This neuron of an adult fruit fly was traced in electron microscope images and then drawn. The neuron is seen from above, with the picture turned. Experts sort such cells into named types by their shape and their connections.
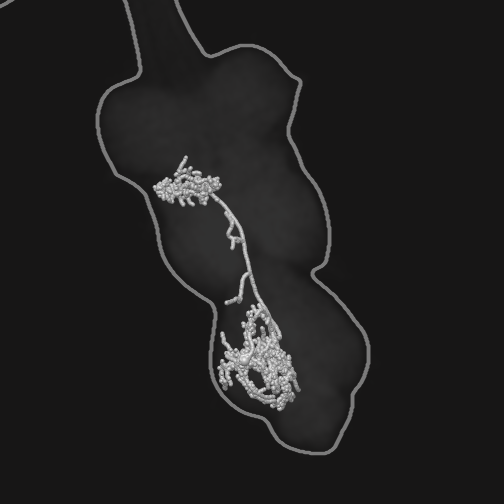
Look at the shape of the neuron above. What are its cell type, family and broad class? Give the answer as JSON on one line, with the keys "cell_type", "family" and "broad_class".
{"cell_type": "IN17B006", "family": "hemilineage 17B", "broad_class": "nerve-cord intrinsic neuron"}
